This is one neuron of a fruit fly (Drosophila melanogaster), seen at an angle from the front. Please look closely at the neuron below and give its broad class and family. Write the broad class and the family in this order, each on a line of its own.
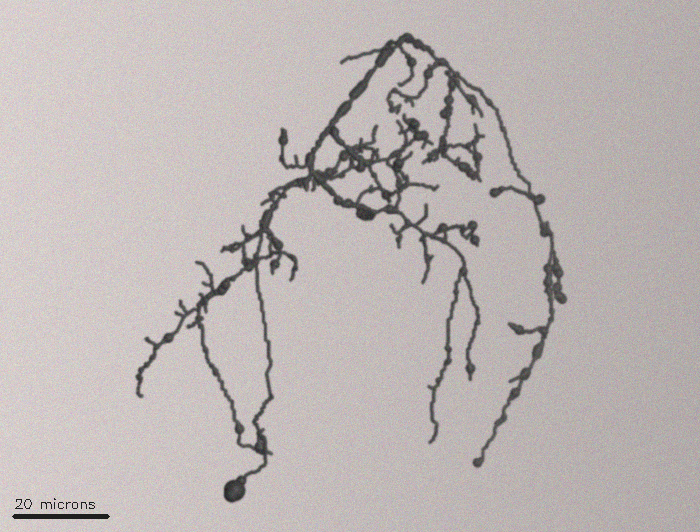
nerve-cord intrinsic neuron
hemilineage 08A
